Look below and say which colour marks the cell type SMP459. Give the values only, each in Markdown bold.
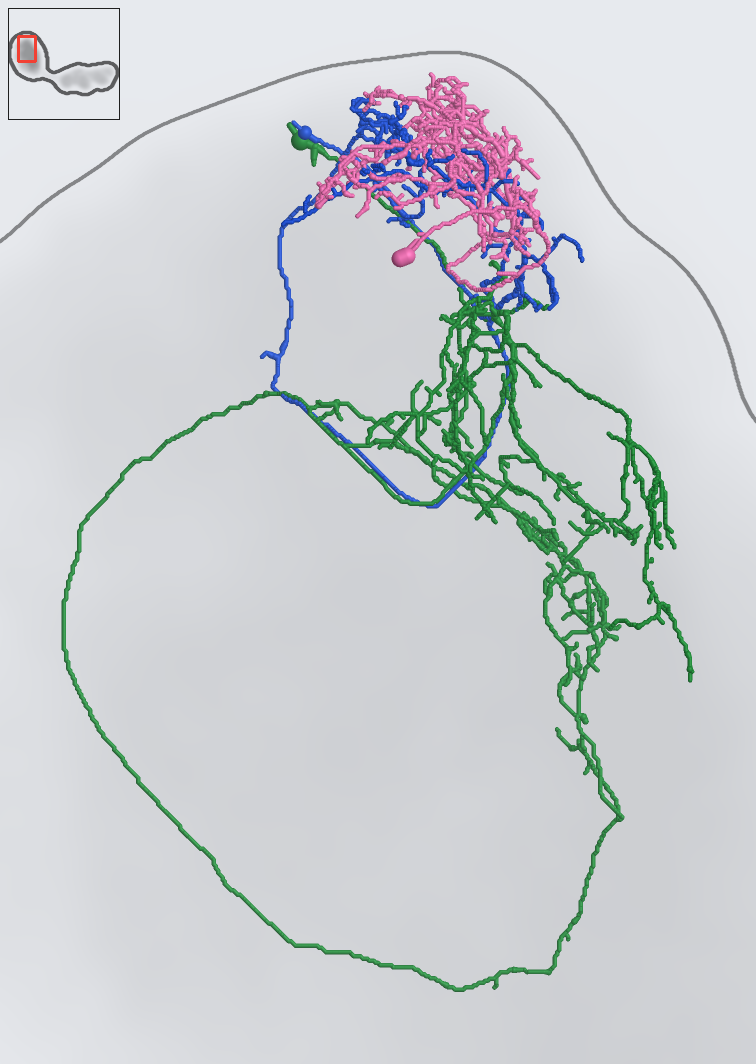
**green**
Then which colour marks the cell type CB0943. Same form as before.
**blue**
